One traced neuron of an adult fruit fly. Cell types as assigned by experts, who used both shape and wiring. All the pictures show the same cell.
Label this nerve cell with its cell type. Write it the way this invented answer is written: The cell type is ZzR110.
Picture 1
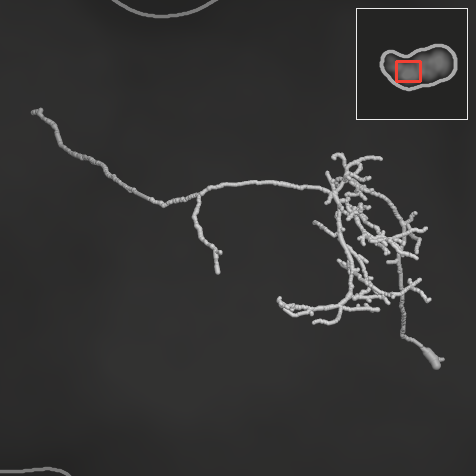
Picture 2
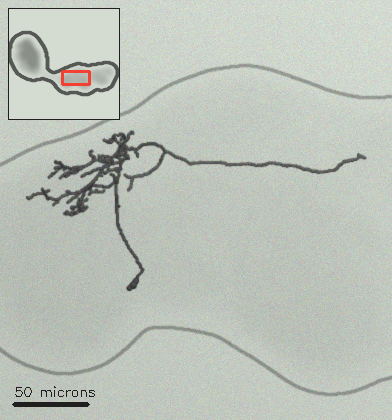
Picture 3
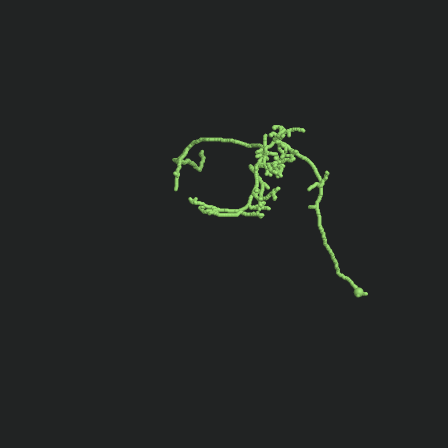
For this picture: The cell type is IN06A059.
